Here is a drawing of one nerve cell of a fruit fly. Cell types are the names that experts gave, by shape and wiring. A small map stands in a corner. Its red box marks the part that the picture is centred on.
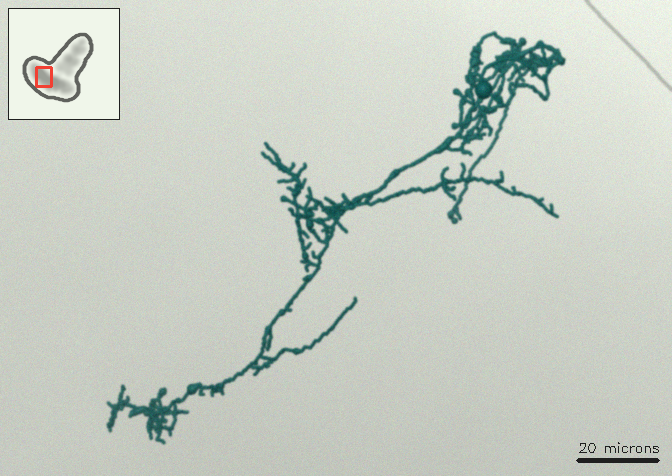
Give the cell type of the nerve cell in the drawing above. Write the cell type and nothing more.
CB0380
